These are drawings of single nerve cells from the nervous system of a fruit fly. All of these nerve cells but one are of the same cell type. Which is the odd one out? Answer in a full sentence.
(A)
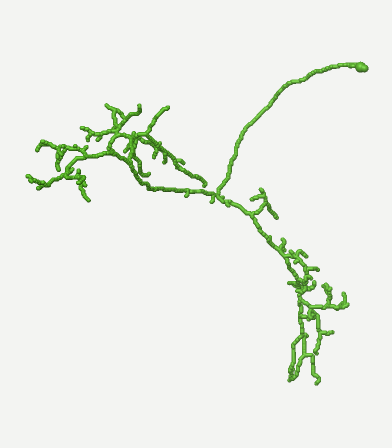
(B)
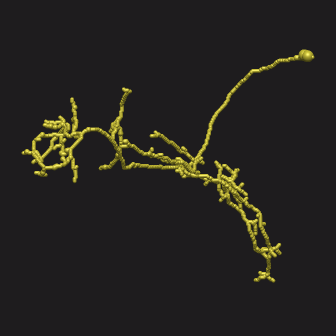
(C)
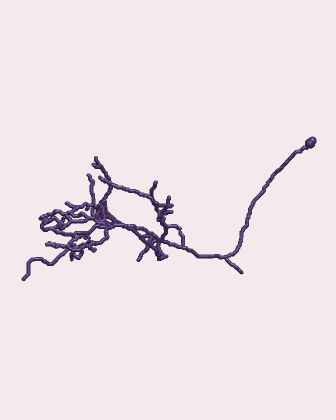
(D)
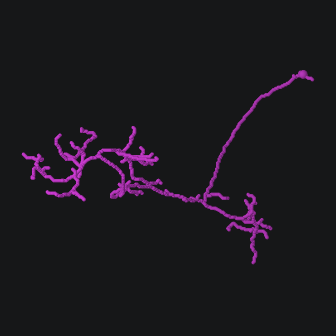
The nerve cell in picture C is of another cell type than the rest.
